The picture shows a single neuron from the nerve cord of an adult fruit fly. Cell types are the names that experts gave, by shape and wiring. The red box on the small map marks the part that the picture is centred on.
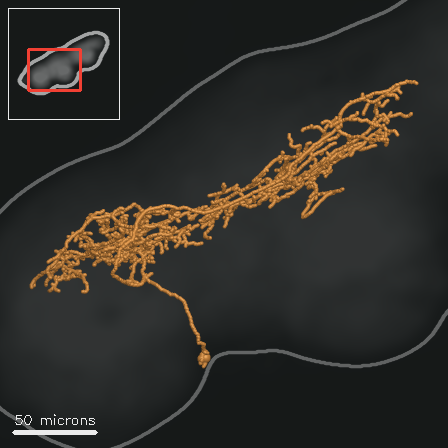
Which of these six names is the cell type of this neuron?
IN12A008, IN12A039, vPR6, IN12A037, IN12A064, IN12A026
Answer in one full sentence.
As its cell type, this neuron has IN12A008.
